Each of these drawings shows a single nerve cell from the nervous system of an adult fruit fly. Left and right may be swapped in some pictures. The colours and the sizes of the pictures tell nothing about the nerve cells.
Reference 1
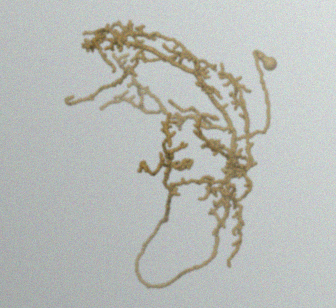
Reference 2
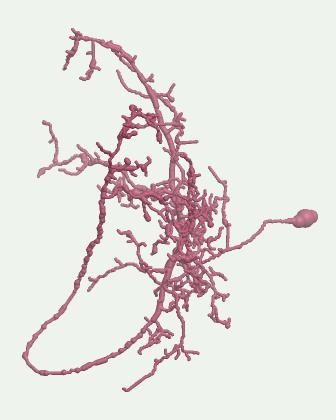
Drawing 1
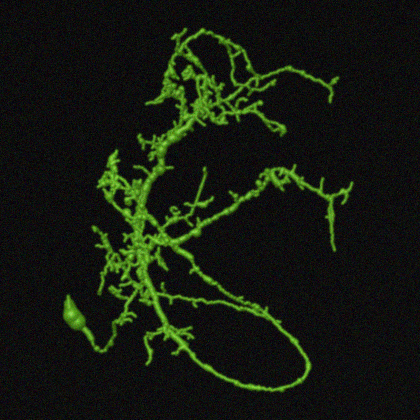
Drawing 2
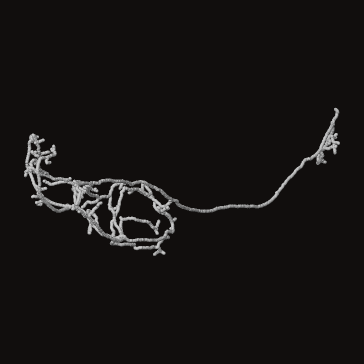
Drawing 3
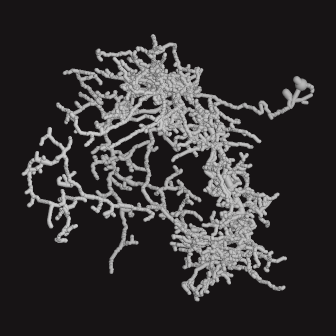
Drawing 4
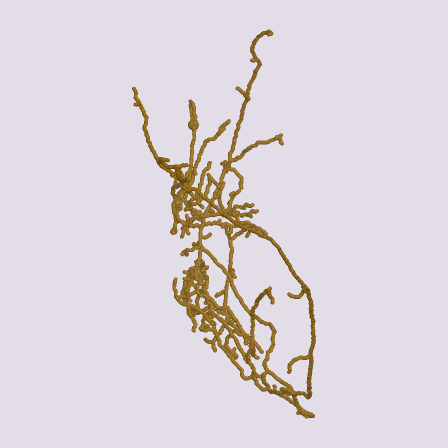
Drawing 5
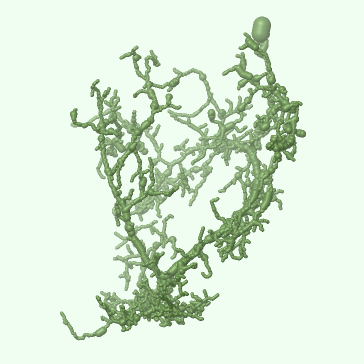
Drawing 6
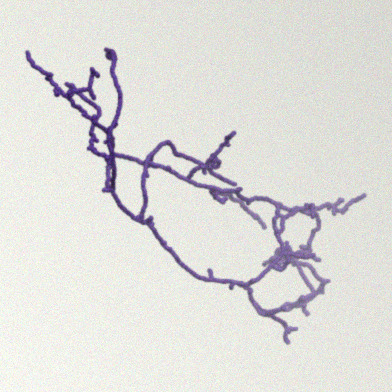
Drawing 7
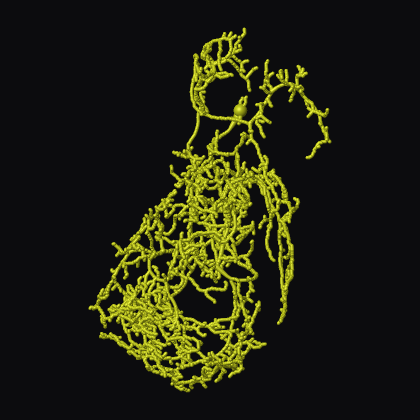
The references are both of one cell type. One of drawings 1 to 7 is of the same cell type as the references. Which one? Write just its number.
1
